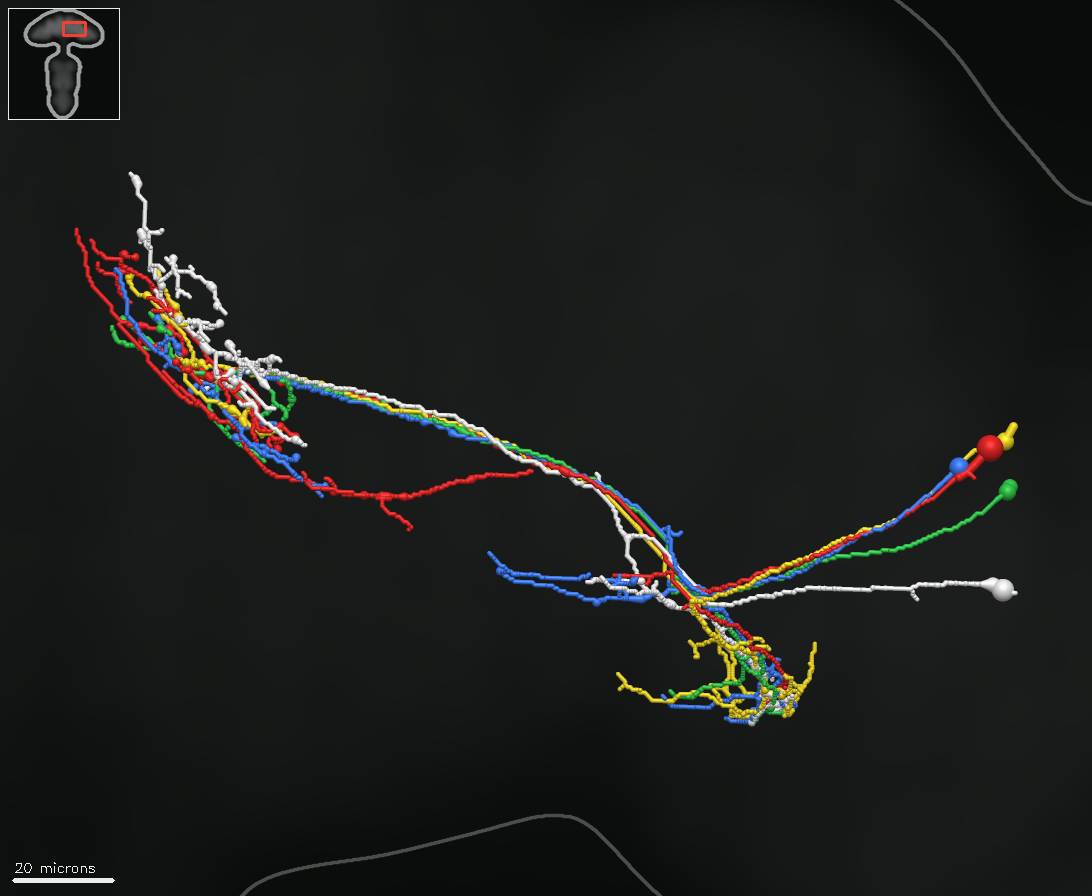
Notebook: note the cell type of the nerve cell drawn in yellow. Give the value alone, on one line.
SMP228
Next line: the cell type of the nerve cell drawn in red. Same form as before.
SMP223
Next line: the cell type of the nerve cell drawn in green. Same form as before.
SMP229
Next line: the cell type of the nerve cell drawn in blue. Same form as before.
SMP232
